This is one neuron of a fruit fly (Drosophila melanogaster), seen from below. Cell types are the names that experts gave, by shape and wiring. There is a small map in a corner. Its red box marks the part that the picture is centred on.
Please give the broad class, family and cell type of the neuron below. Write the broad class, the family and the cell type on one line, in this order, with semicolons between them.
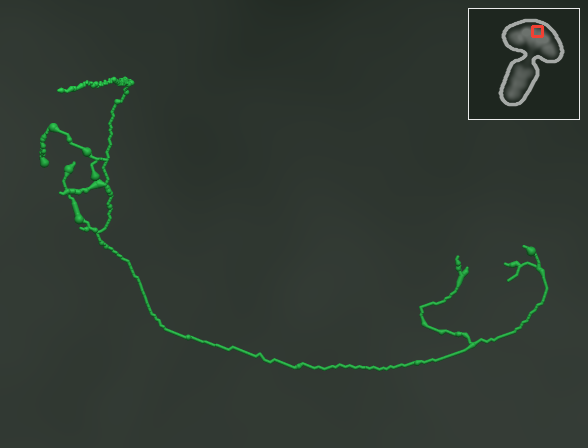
sensory neuron entering the brain; class olfactory; ORN_DM3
